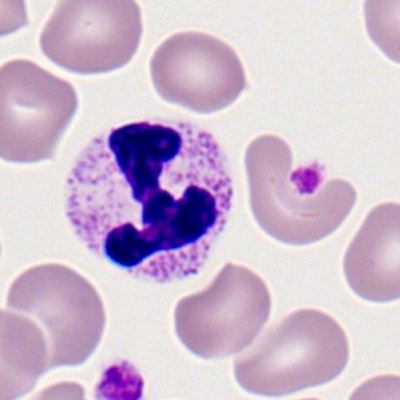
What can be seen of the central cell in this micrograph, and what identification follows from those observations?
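Notice the outline first: round and smooth. The chromatin is dark purple and coarsely clumped, and the cytoplasm is abundant and pale pink, with no vacuoles in it. That one's a segmented neutrophil.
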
